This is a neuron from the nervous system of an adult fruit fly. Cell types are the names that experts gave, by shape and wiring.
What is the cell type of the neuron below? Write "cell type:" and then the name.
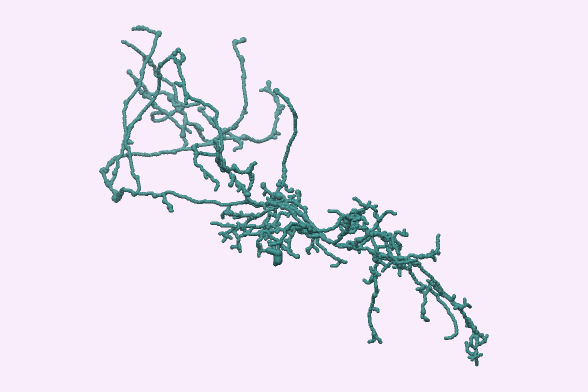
cell type: AVLP750m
